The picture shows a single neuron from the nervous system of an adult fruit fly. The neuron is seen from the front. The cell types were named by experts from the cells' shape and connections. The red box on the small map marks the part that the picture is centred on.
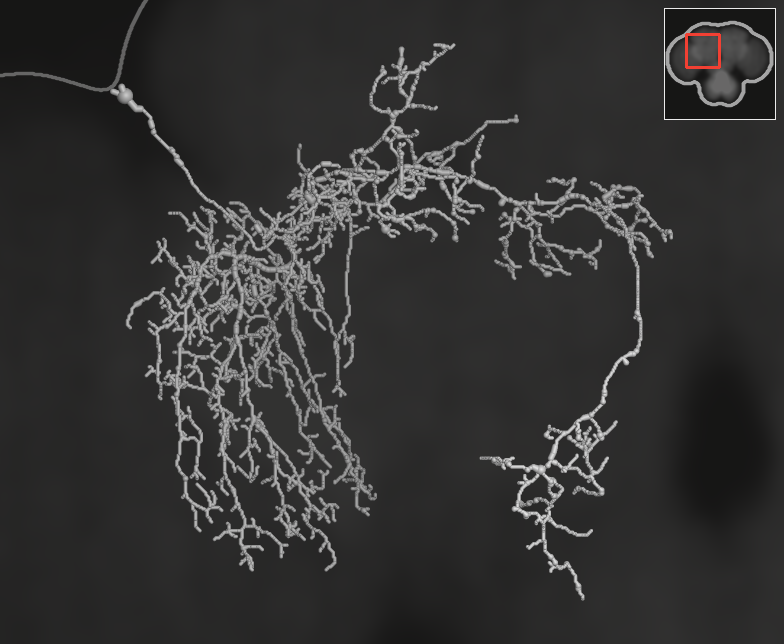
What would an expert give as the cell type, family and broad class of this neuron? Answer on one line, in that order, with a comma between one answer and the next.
LoVP100, hemilineage LHl4_posterior, visual projection neuron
